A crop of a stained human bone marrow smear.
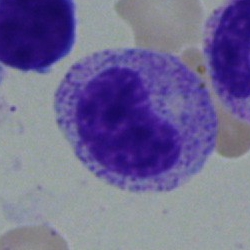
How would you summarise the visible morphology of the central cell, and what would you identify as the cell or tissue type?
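To begin with shape, the nucleus is kidney-shaped, indented on its right side. As for position, it lies off-centre, toward the left of the cell. Fine purple granules are scattered throughout the cytoplasm. Within the indentation of the nucleus lies a paler, less granular area. Last, the name: metamyelocyte.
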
